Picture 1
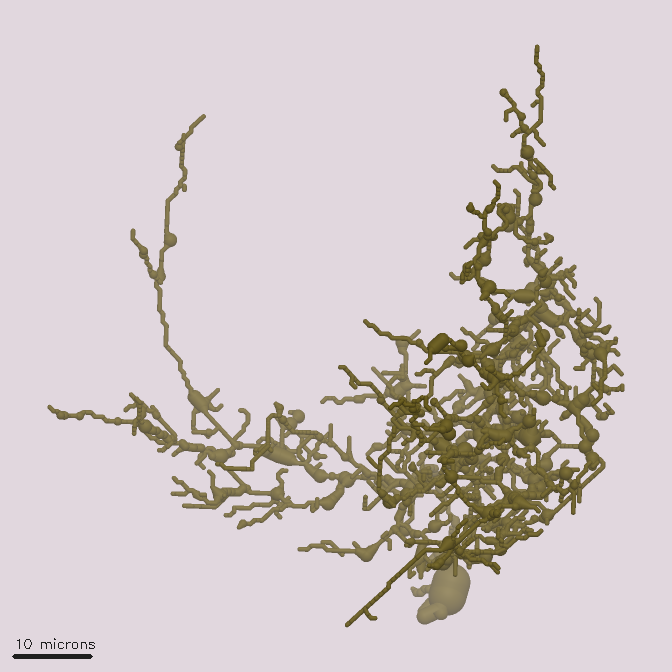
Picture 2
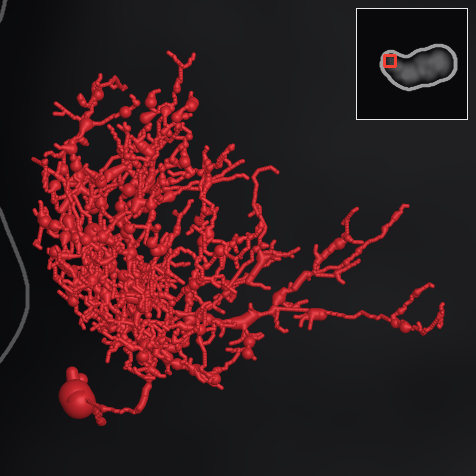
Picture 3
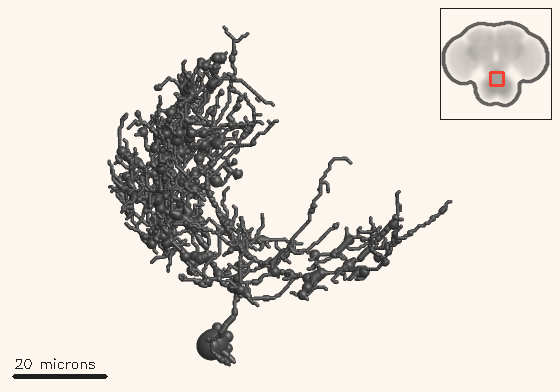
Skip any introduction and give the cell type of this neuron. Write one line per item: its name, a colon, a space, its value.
cell type: INXXX352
